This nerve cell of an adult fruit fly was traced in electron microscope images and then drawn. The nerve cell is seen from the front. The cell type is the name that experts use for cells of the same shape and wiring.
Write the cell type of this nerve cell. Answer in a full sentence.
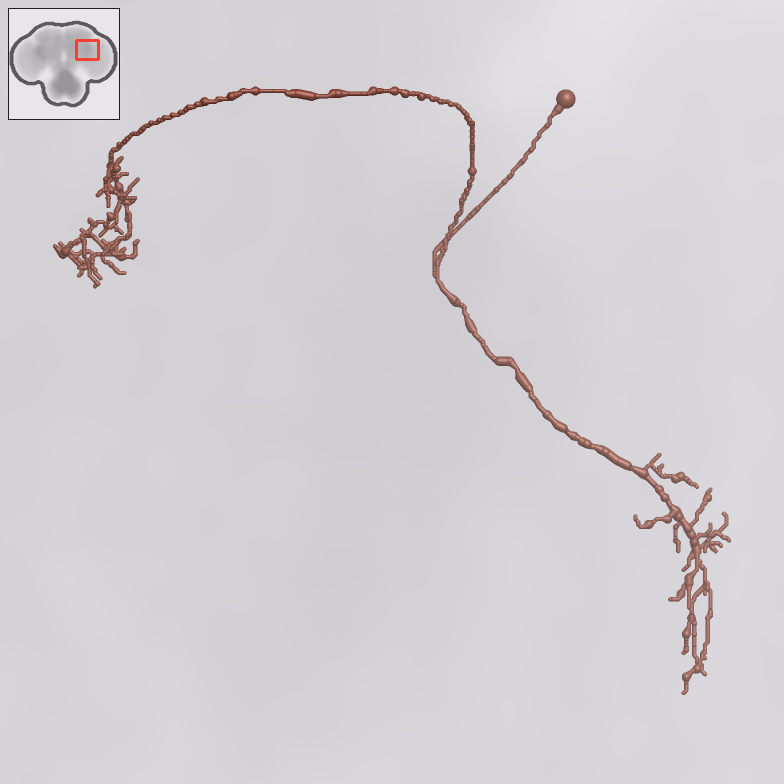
The cell type is LC9.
